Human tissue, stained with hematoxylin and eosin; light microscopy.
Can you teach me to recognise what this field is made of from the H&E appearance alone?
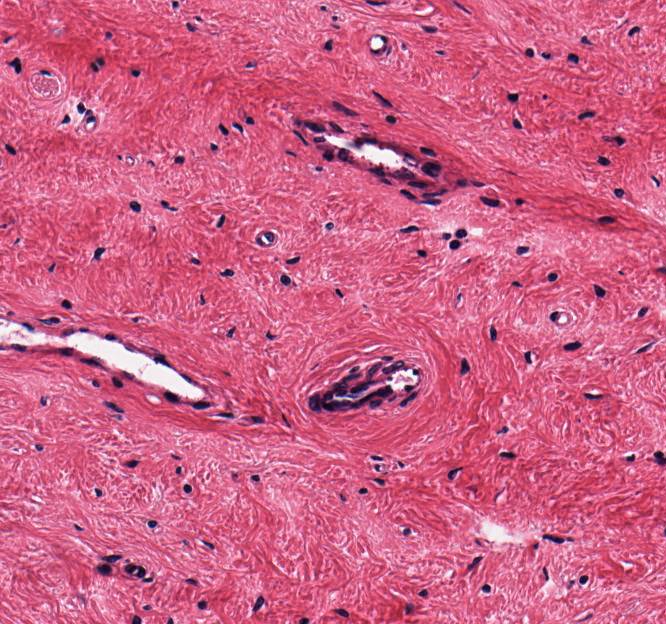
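The field shows dense connective tissue. Dense pink fibrous tissue fills it entirely, and no epithelium is present. Nuclei are sparse, scattered fairly evenly, small and dark with little visible cytoplasm.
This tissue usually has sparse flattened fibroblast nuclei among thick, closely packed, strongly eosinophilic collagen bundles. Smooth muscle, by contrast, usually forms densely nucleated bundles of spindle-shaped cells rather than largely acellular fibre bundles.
Narrow slit-like thin-walled vessels lie at the left middle and in the upper centre.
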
